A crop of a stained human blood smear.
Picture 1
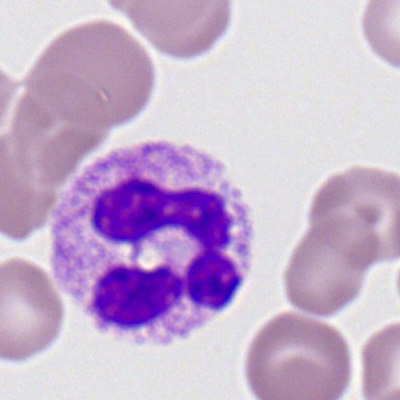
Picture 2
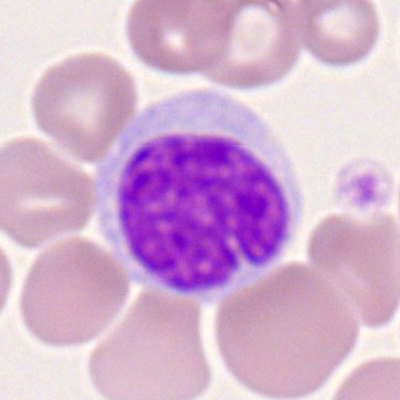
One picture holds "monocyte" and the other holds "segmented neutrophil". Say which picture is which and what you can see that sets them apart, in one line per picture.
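Picture 1 is a segmented neutrophil. Fine lilac granules fill the cytoplasm throughout.
Picture 2 is a monocyte. No granules are visible in the cytoplasm.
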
